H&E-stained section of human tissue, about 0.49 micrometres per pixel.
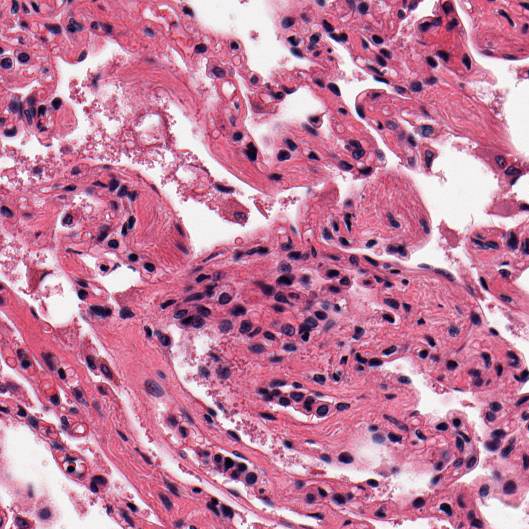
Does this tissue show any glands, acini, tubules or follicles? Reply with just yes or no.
No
